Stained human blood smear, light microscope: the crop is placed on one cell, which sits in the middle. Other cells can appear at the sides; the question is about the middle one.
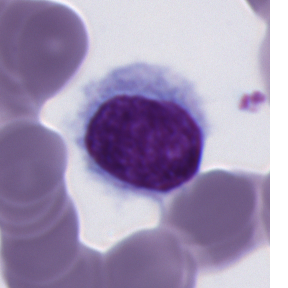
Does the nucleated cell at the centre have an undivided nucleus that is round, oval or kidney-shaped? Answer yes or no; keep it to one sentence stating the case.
Yes, the cell's nucleus is compact, undivided and round, oval or kidney-shaped.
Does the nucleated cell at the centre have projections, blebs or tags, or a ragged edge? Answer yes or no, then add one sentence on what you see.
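Yes. The upper edge of the cytoplasm is frayed into fine, fuzzy projections.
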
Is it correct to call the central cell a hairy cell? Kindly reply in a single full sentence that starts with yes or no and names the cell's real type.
Yes, centred in the crop is a hairy cell.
